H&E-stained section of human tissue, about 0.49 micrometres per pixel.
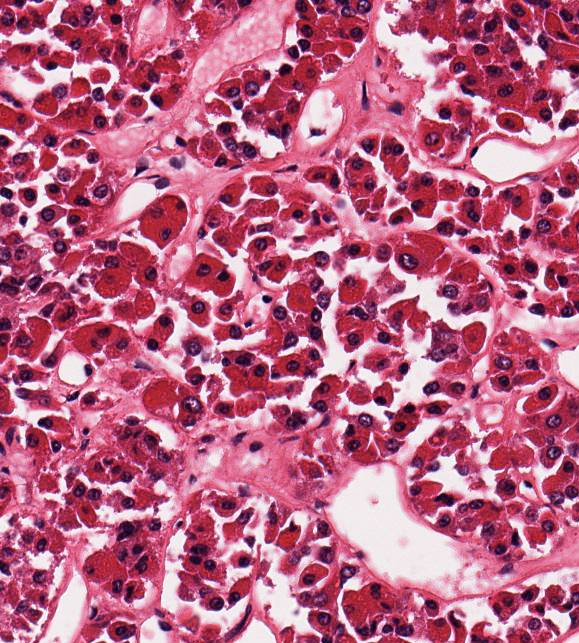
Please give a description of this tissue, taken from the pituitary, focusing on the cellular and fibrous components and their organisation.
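Arrangement: throughout the field, cells sit in nests and cords divided by thin pink fibrous septa. Cytoplasm: abundant, intensely red and granular. Lumens: no glandular lumens, and no follicles holding secretion. Fat: no fat cells anywhere in the field.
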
